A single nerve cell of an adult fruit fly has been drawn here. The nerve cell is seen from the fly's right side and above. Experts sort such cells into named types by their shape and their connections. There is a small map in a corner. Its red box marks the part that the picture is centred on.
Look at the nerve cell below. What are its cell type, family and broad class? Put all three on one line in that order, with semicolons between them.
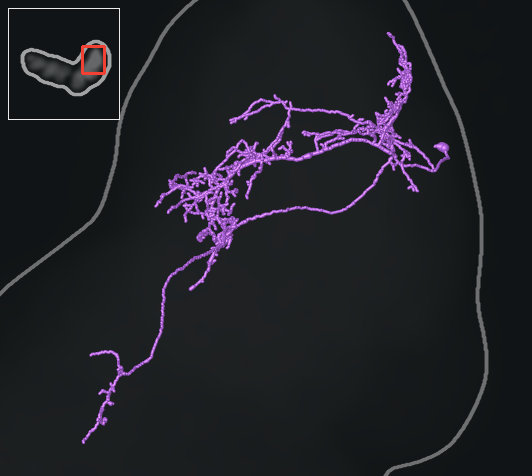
CL075_b; hemilineage SLPa&l1_anterior; central-brain intrinsic neuron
